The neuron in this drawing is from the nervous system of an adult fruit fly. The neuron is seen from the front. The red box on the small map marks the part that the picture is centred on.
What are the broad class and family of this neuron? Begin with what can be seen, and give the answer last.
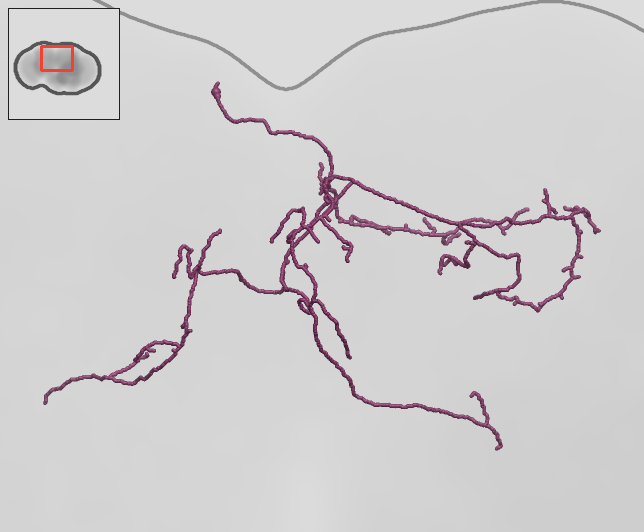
Dozens of branch ends can be seen. As drawn here it is wider than it is tall. Its broad class is central-brain intrinsic neuron. The family is hemilineage SMPad3.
